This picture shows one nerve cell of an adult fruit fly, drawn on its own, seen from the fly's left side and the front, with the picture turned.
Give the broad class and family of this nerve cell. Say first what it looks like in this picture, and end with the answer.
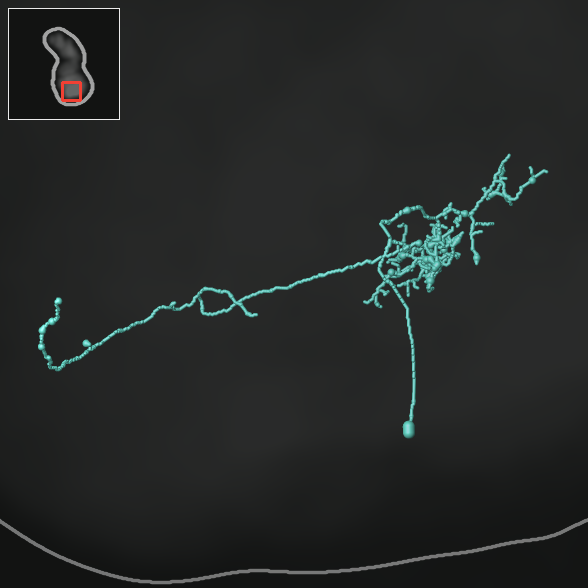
The picture shows dozens of branch ends. In this view it is wider than it is tall. This is a visual projection neuron. Its family is LoVP.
